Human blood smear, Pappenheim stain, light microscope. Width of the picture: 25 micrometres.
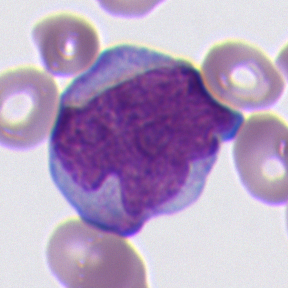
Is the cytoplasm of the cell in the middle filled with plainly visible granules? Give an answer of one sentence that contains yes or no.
No, this cell has a cytoplasm without visible granules.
